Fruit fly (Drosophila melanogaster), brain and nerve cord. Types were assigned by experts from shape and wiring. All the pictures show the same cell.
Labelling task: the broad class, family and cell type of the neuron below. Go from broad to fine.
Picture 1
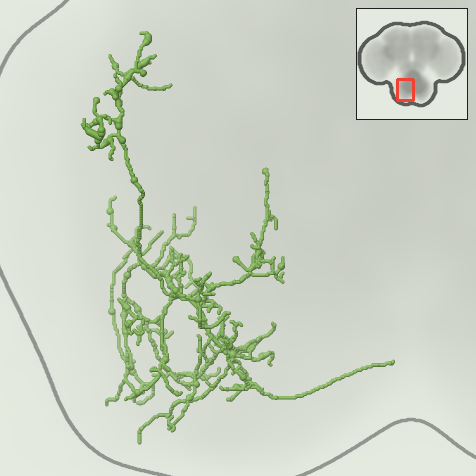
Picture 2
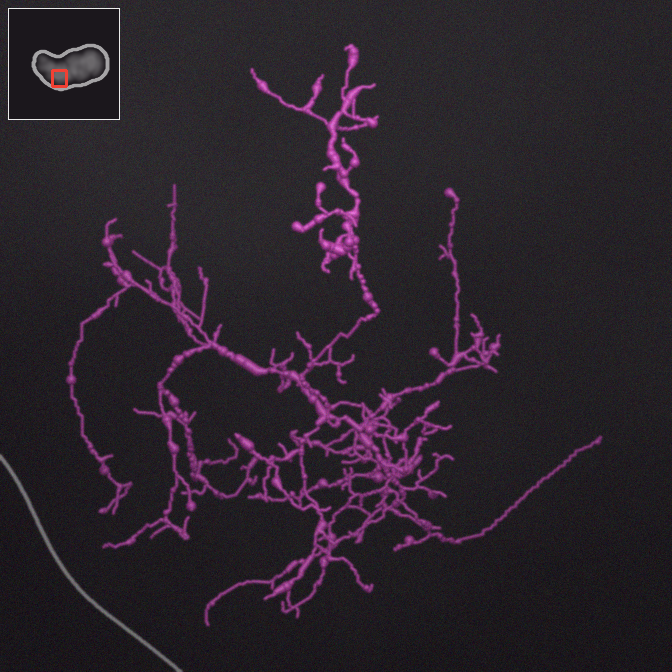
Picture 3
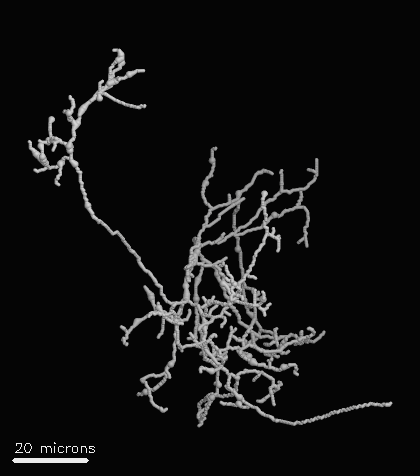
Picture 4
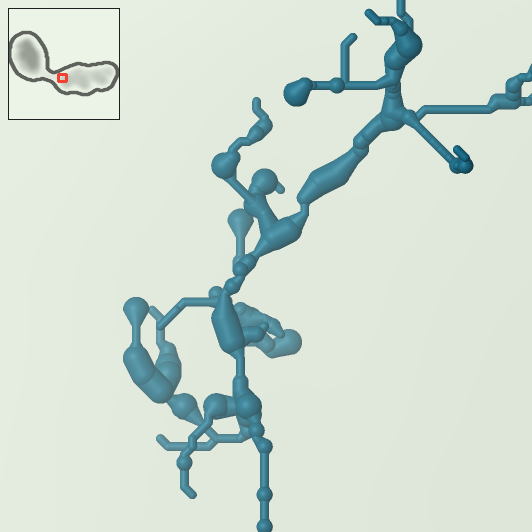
nerve-cord intrinsic neuron; hemilineage 13B; IN13B068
